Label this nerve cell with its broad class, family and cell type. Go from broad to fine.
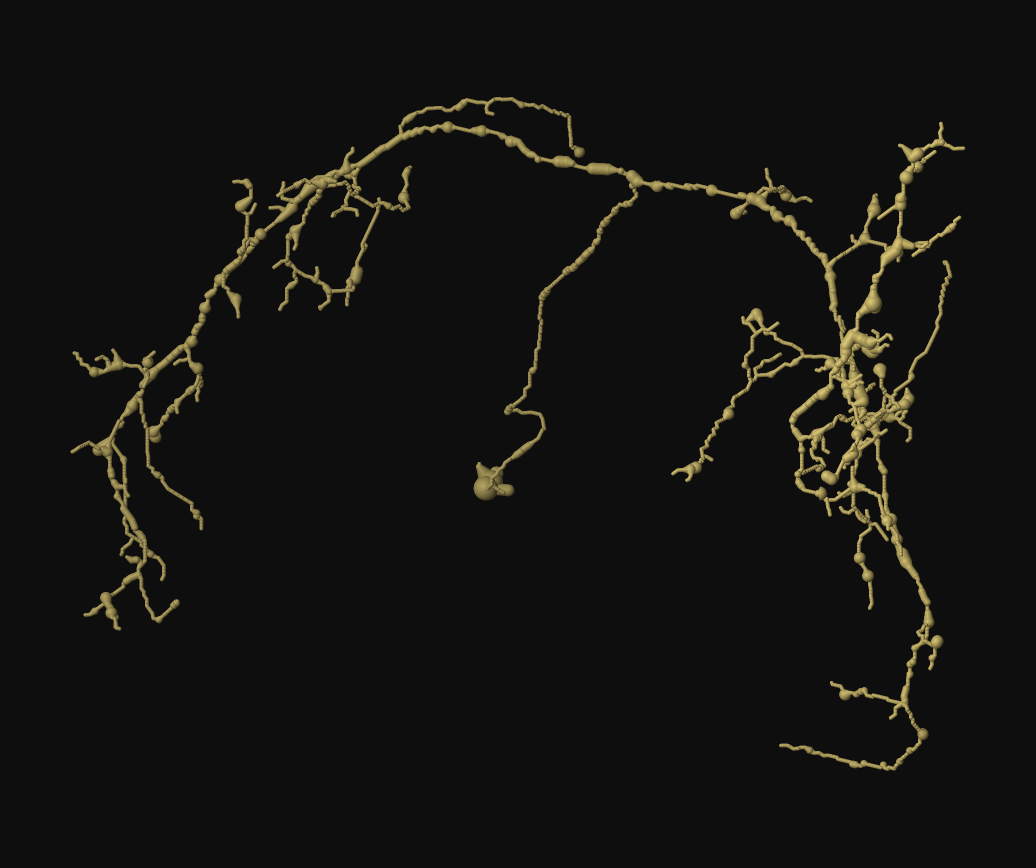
nerve-cord intrinsic neuron; hemilineage 12B; IN12B047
